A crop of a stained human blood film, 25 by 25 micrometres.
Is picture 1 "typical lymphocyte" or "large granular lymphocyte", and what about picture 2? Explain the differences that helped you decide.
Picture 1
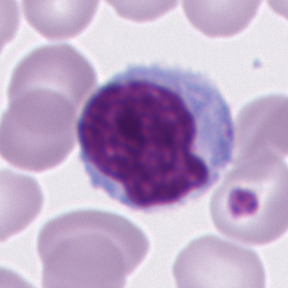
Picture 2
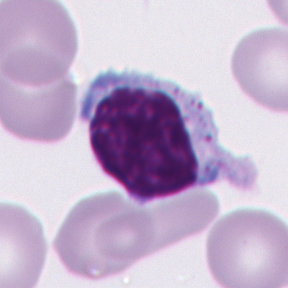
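Picture 1 is the typical lymphocyte, and picture 2 is the large granular lymphocyte. In the first, the nucleus sits off-centre to the left with a notch in its lower right edge, leaving a wider band of cytoplasm on the right. Its chromatin is mottled, darker clumps among paler areas, the cytoplasm is pale blue-grey, and the whole cell is about 13 micrometres across. In the second, the nucleus is oval, its dark purple chromatin condensed into coarse clumps, and the pale greyish-blue cytoplasm lies mainly above and to its right.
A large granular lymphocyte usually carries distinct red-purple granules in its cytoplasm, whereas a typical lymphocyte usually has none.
Here the second cell has only a few tiny dark dots in the cytoplasm to the right of the nucleus.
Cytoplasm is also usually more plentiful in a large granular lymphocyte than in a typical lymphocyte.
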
